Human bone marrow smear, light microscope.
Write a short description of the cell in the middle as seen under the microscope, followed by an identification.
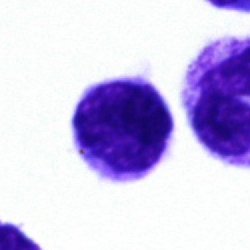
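The outline of this cell is roughly round, with a few slightly flattened sides. Its nucleus takes up nearly the whole cell. The cytoplasm shows no visible granules. At the top edge, a small pale bleb projects from the cell. The cell is a lymphocyte.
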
